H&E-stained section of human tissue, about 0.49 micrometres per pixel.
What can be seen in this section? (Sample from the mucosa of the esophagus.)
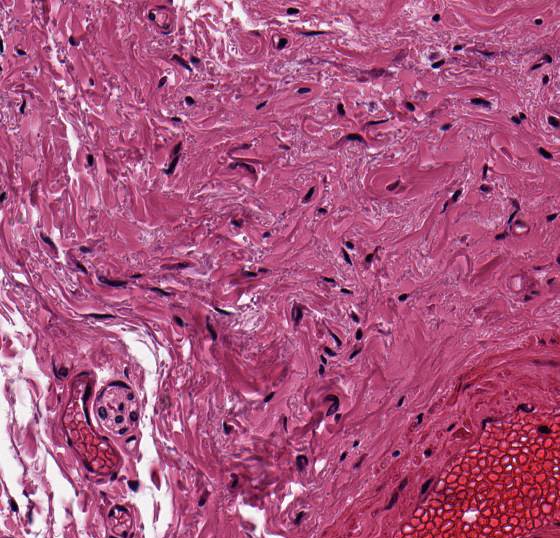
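Most of what I see is dense, wavy collagen in bundles running in many different directions. They stain a deep pink-red with eosin. Down in the bottom-right corner there's a vessel lumen packed with closely crowded red blood cells. And near the bottom-left edge, small vessels sit in the stroma, one of them filled with red blood cells.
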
